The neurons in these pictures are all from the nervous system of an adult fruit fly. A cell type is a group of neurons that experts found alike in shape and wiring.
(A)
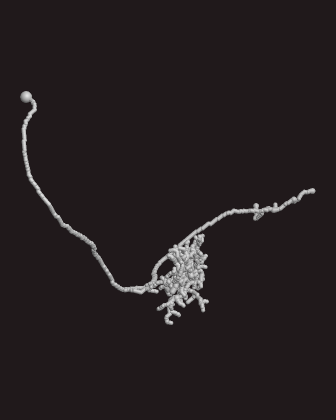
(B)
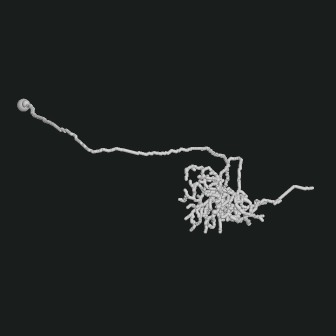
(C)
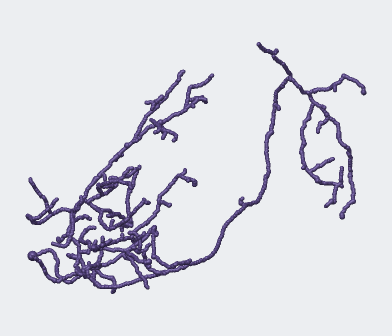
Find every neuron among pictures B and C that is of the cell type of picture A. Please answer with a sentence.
Picture B is of the same cell type.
